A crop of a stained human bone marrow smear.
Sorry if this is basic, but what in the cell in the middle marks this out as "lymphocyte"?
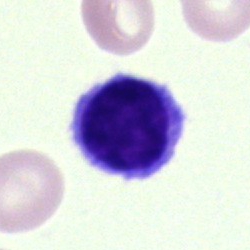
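Start at the edge: the outline is roughly round, though slightly irregular and knobbly. Inside, the chromatin is dark purple and densely clumped. The cytoplasm appears only as a very thin blue rim at the edge of the cell.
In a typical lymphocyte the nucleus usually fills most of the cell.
So that very thin rim of cytoplasm fits this lymphocyte well, because it leaves nearly all of the space to the nucleus. Finally, no vacuoles can be seen anywhere in the cell.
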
